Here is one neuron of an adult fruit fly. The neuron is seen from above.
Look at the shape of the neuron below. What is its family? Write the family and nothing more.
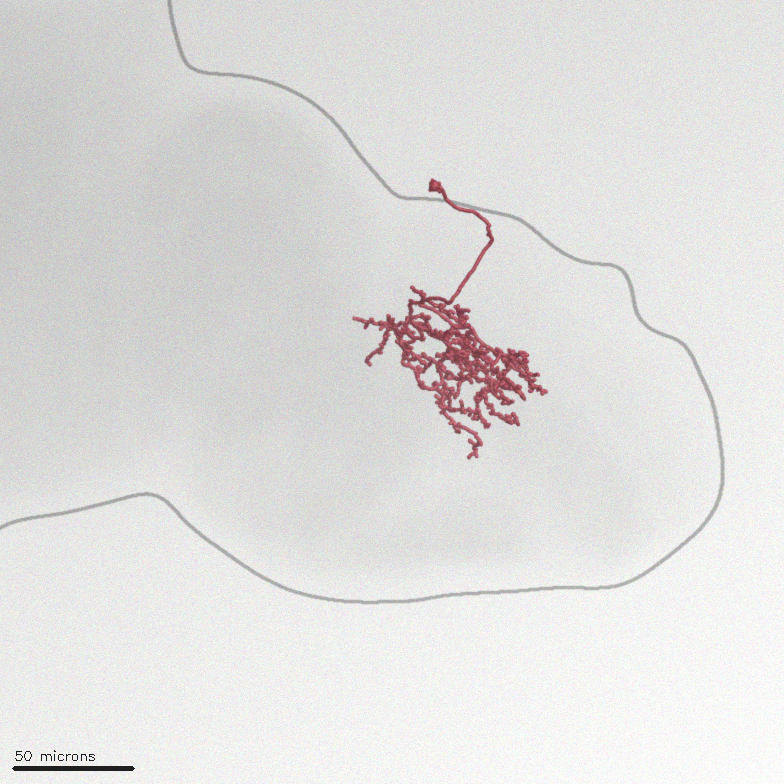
Cm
